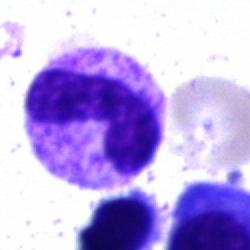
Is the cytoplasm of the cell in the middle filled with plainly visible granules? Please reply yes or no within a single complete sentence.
Yes, there are many visible granules in its cytoplasm.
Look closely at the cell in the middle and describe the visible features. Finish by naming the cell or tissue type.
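The cell has a round, smooth outline. The nucleus curves along the upper and right parts of the cell, leaving the lower left part as cytoplasm. Its chromatin is dense and dark purple, and no nucleoli are visible. You are looking at a band neutrophil.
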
